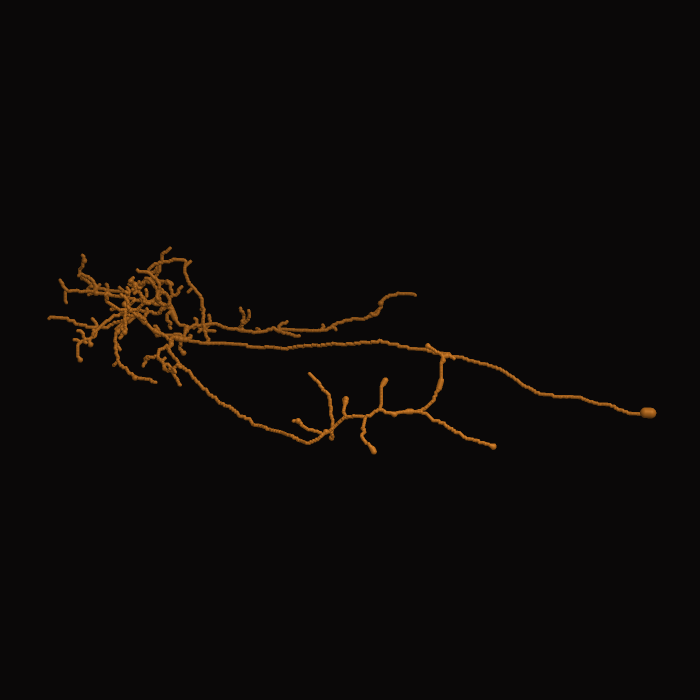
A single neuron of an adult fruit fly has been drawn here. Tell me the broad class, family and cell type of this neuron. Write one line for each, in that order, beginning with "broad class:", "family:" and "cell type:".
broad class: nerve-cord intrinsic neuron
family: hemilineage 12B
cell type: IN12B082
